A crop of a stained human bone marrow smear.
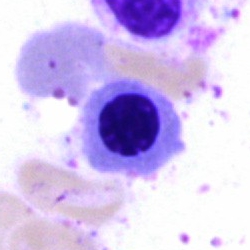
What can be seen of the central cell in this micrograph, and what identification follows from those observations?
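Within the nucleus, no nucleoli can be seen. A rim of blue cytoplasm surrounds the nucleus on all sides and contains no visible granules. The outline of the cell is roughly round, with a small blunt bulge on its right edge. The cell is an erythroblast.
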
